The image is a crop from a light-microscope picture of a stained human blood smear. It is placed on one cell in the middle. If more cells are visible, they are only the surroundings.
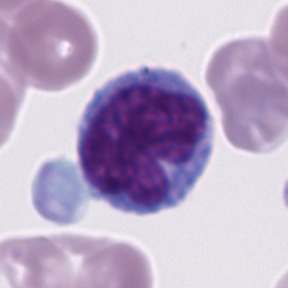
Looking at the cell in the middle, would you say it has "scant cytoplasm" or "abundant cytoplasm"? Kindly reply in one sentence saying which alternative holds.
The nucleus fills most of the cell.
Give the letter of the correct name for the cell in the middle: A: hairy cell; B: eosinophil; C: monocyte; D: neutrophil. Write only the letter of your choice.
C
